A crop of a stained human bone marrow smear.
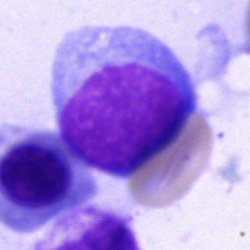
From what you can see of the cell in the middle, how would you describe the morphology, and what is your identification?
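Outline rounded, edge smooth, no surface projections. Chromatin finely granular, fairly evenly spread, no coarse dark clumps. Cytoplasm widest above the nucleus; nucleus toward the lower part of the cell. No distinct cytoplasmic granules. Cell: blast.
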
